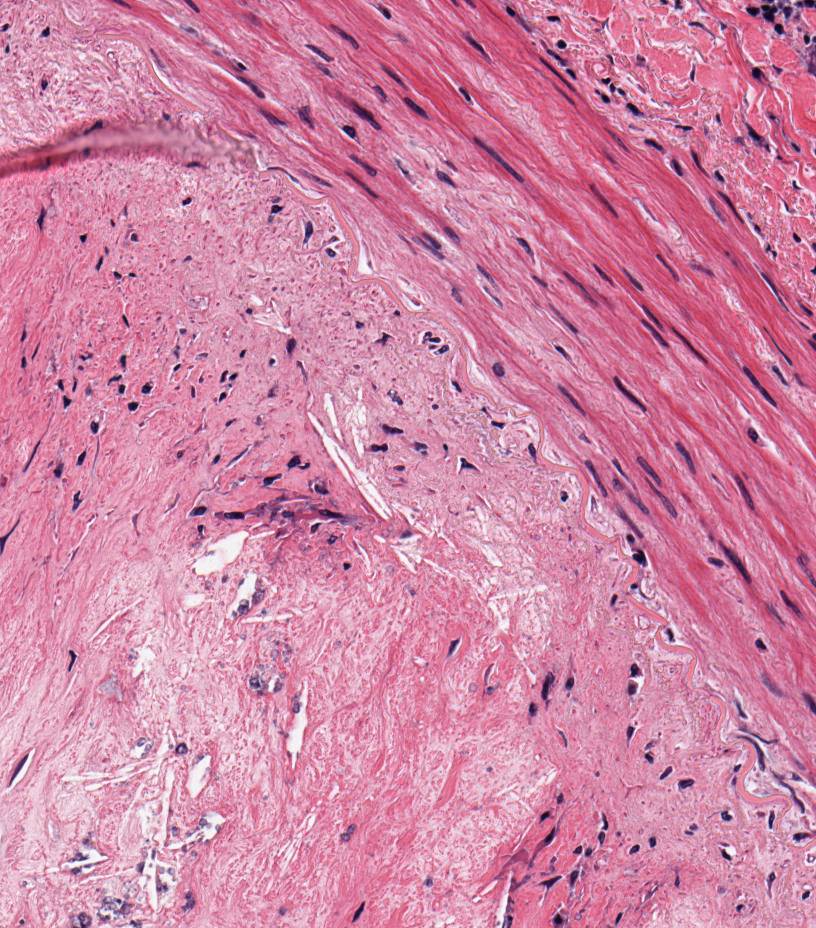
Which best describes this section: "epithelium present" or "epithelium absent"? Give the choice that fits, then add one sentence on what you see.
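Epithelium absent. No epithelial lining is seen anywhere in the field.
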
